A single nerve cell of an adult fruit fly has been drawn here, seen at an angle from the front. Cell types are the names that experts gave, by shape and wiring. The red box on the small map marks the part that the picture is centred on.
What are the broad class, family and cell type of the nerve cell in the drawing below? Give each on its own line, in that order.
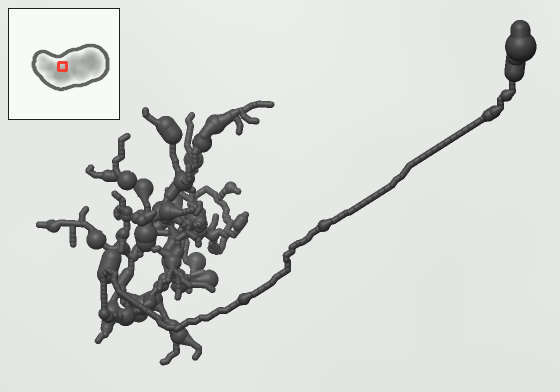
optic-lobe intrinsic neuron
Mi
Mi10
